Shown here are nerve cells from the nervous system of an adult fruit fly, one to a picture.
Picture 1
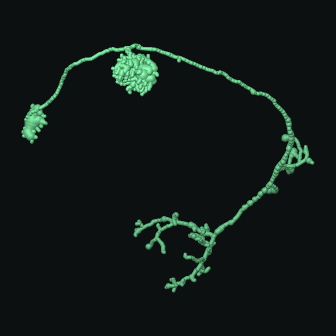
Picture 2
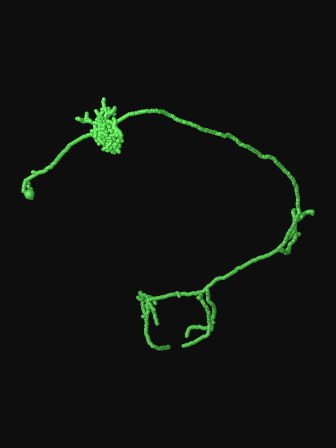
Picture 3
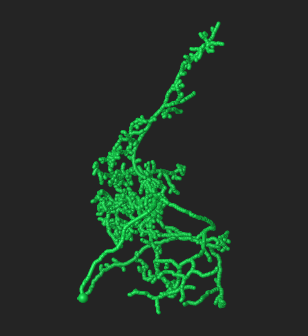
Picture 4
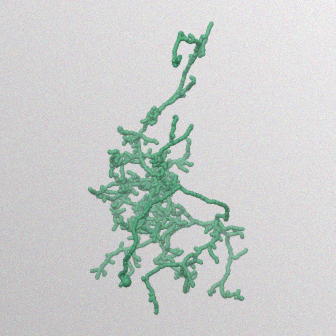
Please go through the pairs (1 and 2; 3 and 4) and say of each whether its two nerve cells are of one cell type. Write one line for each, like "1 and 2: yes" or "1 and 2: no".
1 and 2: no
3 and 4: yes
